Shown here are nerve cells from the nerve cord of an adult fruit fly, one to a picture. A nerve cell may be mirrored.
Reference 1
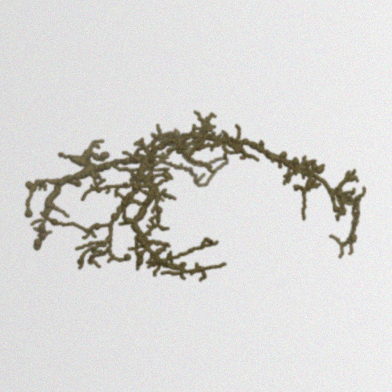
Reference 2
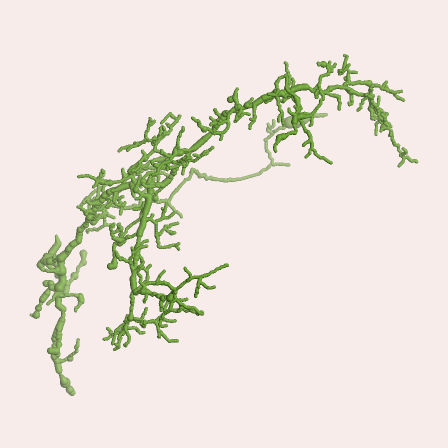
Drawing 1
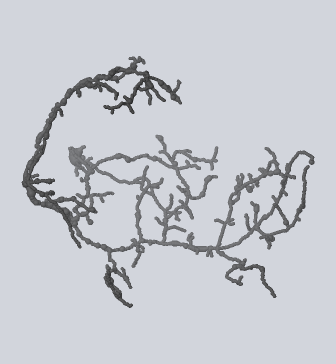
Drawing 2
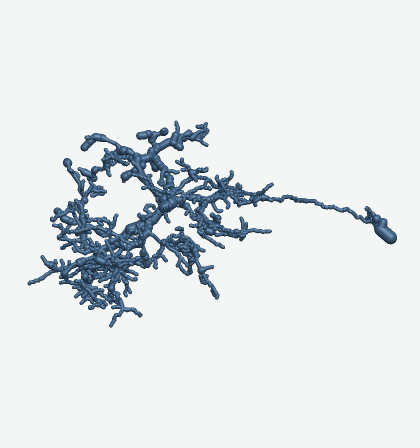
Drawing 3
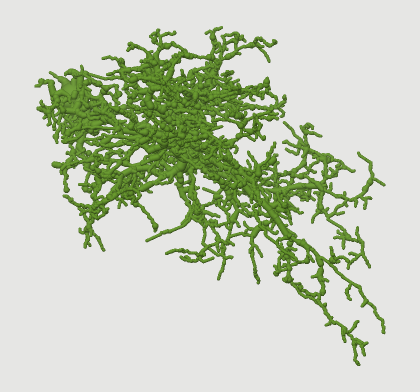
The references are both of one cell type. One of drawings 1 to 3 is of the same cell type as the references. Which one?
Drawing 2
